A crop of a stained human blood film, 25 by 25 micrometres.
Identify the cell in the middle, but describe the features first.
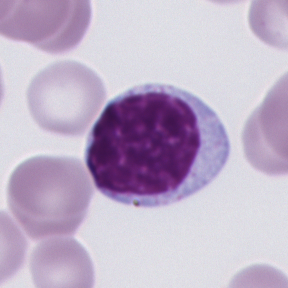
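The cell has a smooth oval outline, slightly wider than it is tall, and measures about 13 by 11 micrometres. Its round nucleus, about 10 micrometres across, sits off-centre towards the left and fills about 70% of the cell's area. The chromatin is dense and dark purple, with small paler patches that give it a coarse, clumped appearance. The pale blue-grey cytoplasm forms a crescent that is widest on the right side. This cell is a large granular lymphocyte.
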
